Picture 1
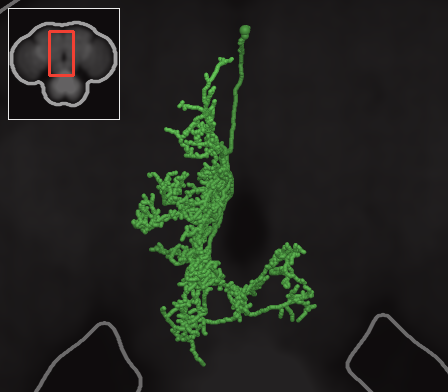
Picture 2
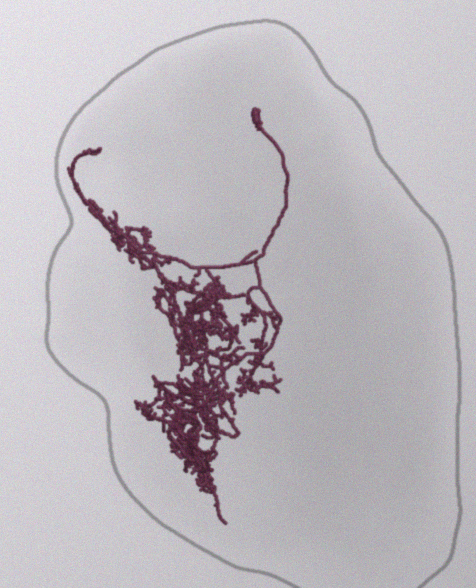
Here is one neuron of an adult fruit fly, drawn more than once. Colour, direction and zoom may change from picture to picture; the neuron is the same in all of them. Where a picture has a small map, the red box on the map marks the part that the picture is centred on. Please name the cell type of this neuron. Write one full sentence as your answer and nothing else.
Included in the cell type VES047 is this neuron.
